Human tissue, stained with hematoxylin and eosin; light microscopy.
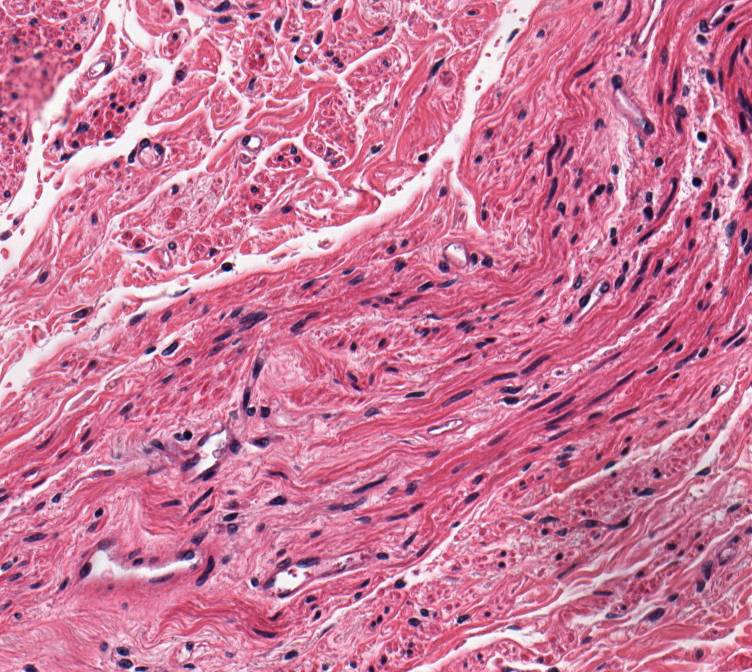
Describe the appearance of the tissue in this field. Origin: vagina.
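You'll see a broad band of lengthwise-cut fibres crossing the middle of the field diagonally, from lower left to upper right. Those fibres are strongly eosinophilic and wavy. Most nuclei in the band are elongated and lie parallel to the fibres. The nuclei stain dark purple against the pink around them.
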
